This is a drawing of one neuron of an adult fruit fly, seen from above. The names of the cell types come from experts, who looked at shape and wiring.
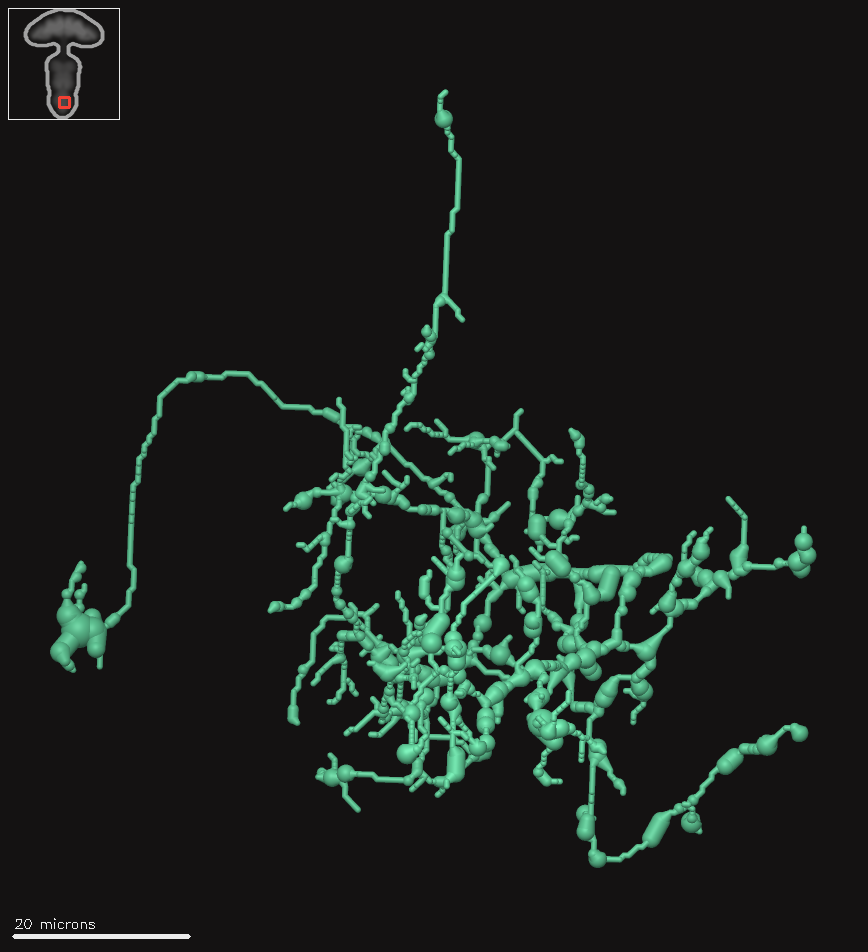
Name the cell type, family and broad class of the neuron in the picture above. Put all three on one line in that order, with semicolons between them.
IN13B053; hemilineage 13B; nerve-cord intrinsic neuron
